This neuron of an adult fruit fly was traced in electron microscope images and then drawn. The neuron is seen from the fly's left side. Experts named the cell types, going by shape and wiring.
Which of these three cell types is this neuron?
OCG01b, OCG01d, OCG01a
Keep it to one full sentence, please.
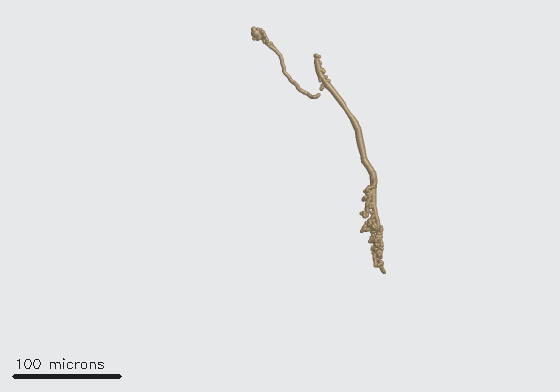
This neuron belongs to the cell type OCG01b.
